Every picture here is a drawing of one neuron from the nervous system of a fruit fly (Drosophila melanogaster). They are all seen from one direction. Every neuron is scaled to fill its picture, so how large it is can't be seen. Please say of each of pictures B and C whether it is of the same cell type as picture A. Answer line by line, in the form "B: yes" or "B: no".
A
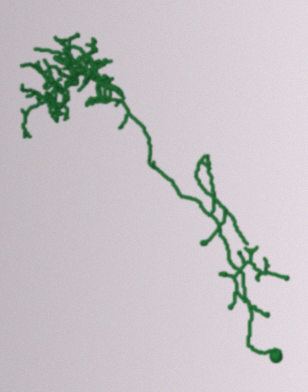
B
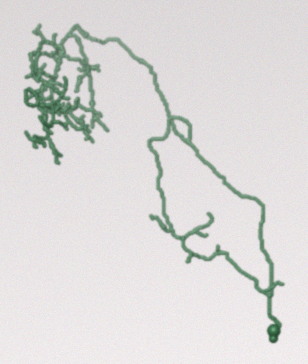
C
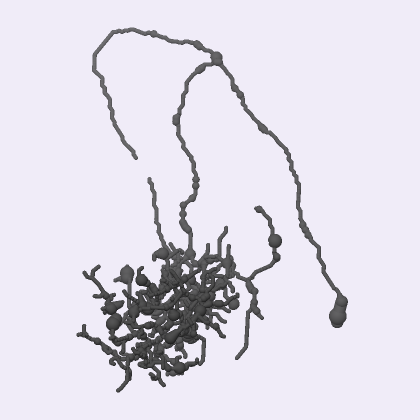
B: yes
C: no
